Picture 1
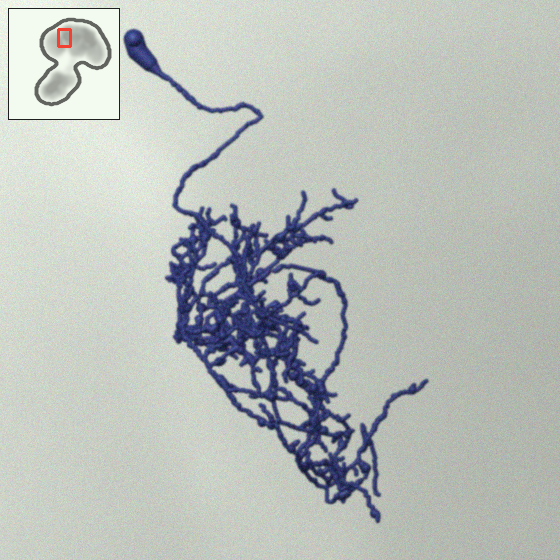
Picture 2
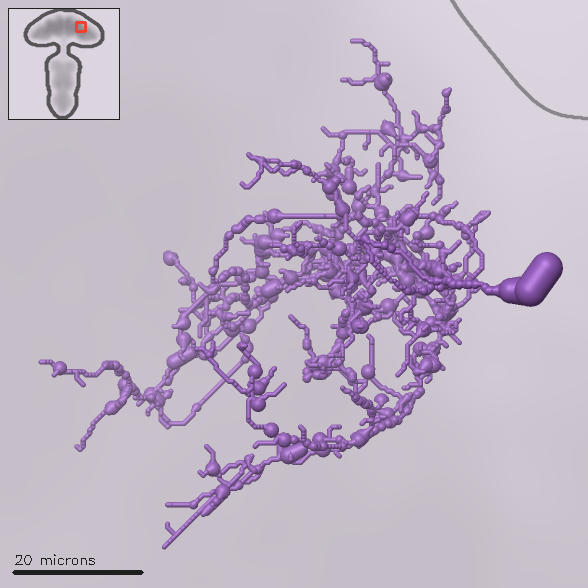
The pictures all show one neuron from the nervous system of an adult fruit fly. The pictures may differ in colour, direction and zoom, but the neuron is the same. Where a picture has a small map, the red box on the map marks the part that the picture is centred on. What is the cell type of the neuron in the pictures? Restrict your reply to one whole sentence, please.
It is PVLP088 that this neuron is, by cell type.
